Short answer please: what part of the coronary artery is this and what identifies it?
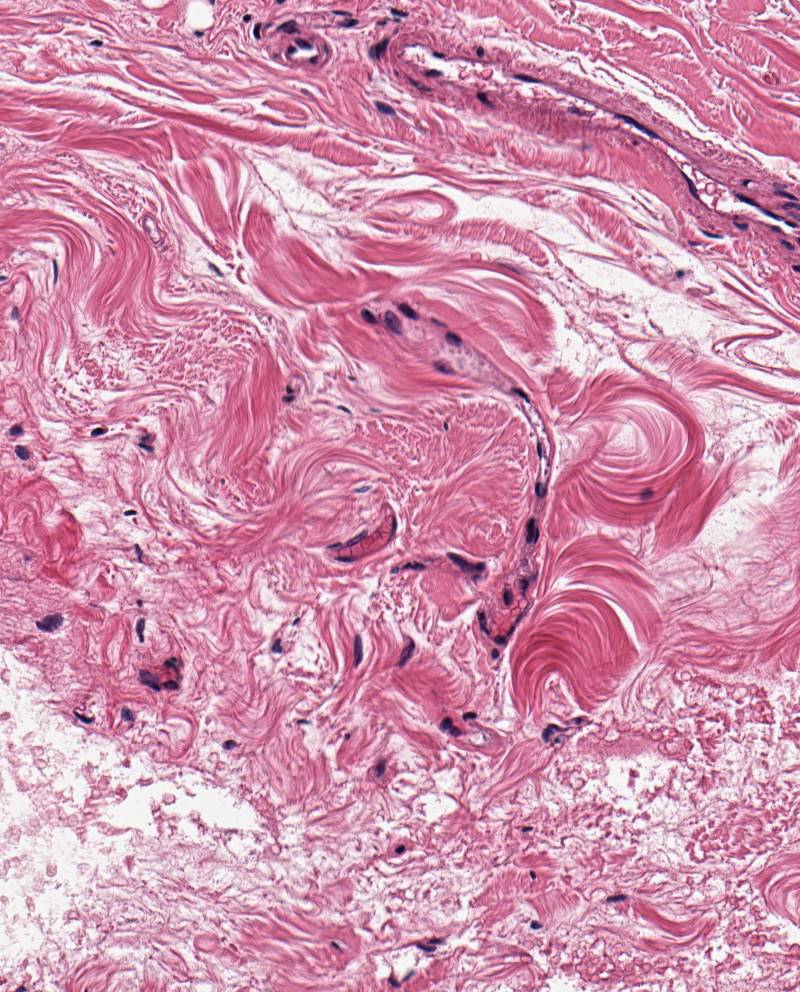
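The answer is the tunica adventitia. Its pink collagen bundles curve into whorls and arcs in the centre and right, and run roughly horizontally along the top. Nuclei are sparse, mostly dark, elongated and spindle-shaped.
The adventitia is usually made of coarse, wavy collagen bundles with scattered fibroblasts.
Collagen bundles with sparse nuclei tell it from the tunica intima, which usually has a pale, finely fibrillar matrix containing smooth muscle cells. No epithelium is present.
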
